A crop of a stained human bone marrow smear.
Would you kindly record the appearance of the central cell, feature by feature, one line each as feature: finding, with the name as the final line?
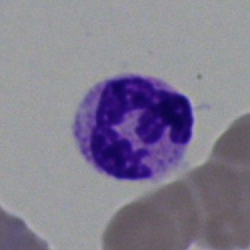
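Outline: smooth and round, as far as I can tell.
Nucleus: a thick curved band wrapped around a pale central area of cytoplasm.
Band: pinched in at several places, giving lumpy portions.
Nucleoli: none that I can see.
Name: segmented neutrophil.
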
